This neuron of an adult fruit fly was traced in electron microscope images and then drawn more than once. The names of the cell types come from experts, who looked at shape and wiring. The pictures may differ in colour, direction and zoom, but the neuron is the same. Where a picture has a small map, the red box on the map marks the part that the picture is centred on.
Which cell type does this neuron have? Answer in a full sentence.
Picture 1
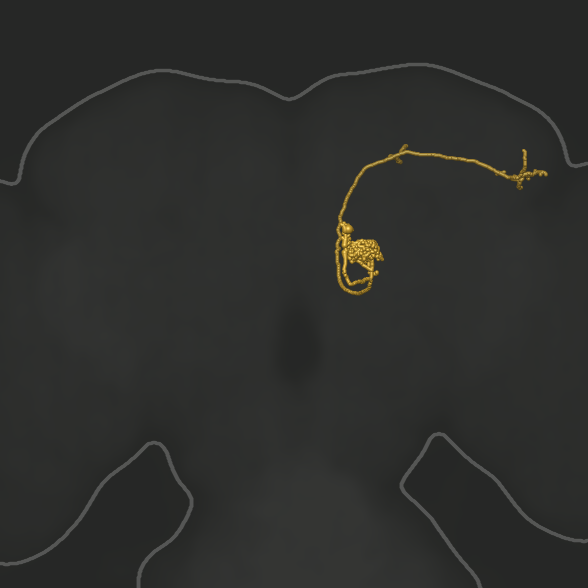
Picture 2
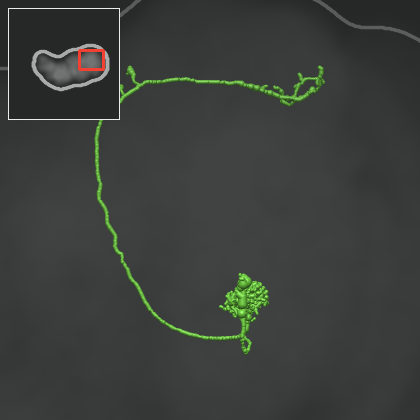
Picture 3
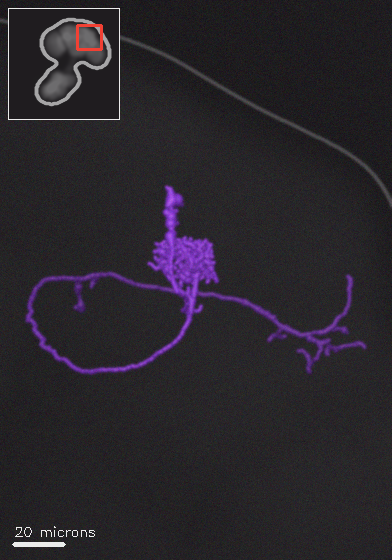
The cell type is D_adPN.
